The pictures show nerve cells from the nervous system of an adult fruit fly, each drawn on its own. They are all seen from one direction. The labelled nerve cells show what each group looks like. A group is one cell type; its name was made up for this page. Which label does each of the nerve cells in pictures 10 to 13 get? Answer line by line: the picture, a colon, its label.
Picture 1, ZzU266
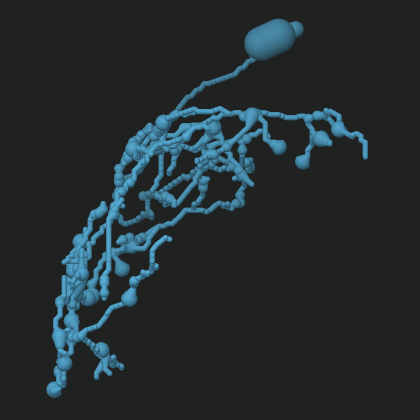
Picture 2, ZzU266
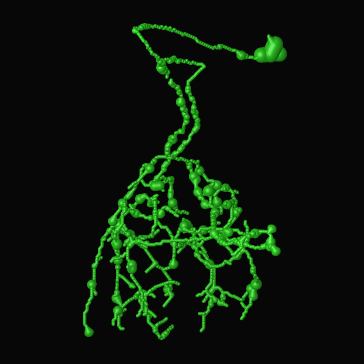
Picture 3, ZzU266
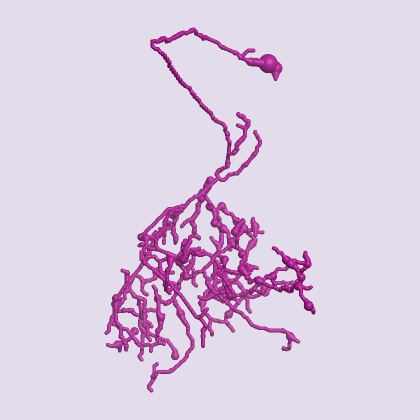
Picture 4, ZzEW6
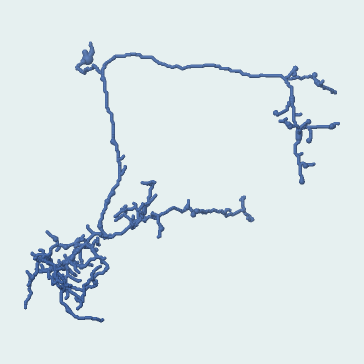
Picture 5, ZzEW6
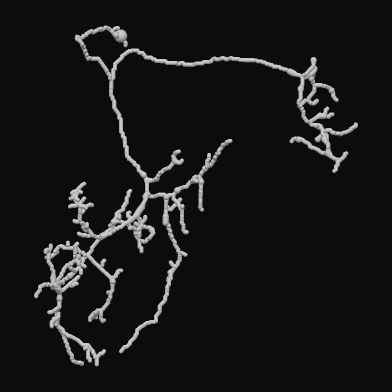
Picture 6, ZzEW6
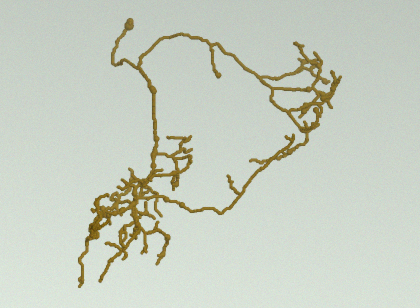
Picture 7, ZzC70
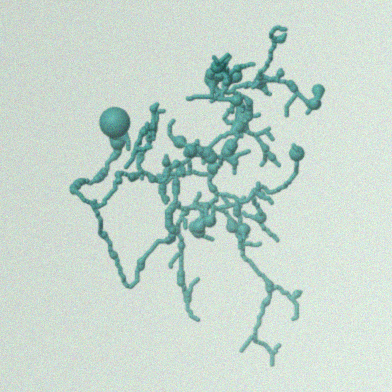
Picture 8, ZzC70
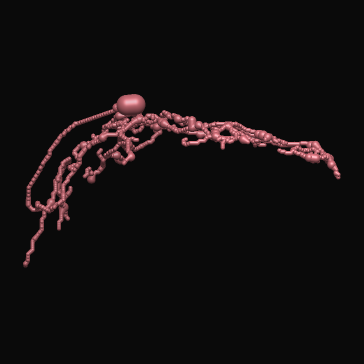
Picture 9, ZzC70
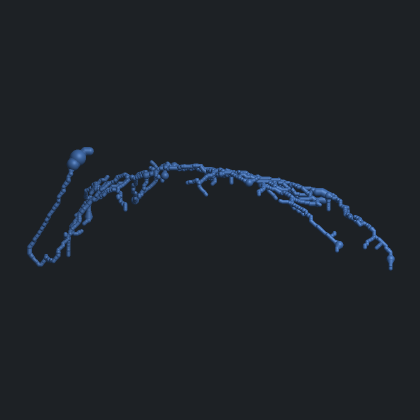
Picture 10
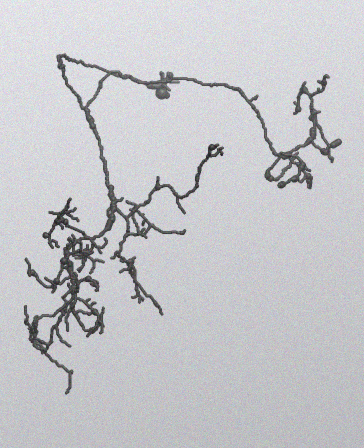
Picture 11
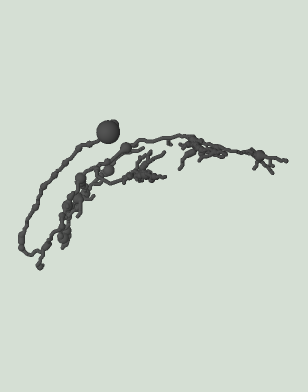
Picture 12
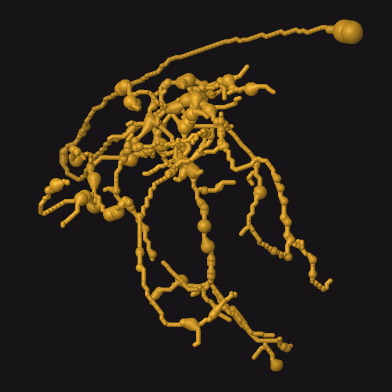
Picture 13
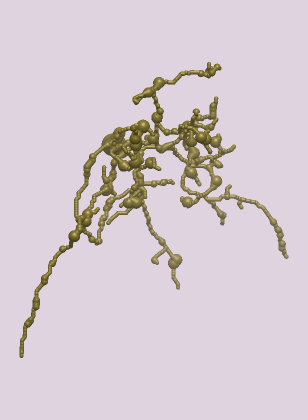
10: ZzEW6
11: ZzC70
12: ZzU266
13: ZzC70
